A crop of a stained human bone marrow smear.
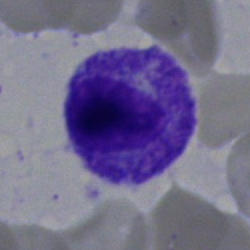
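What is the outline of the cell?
Roughly round, with a finely bumpy edge.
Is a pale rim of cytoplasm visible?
No clear one, because the granules reach the cell edge.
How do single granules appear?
Soft-edged, since the picture is slightly blurred.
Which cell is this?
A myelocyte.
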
